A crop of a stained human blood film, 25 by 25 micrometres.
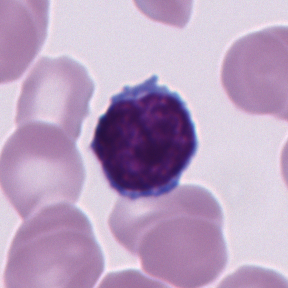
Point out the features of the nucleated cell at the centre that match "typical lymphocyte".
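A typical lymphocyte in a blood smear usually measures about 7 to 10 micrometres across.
This one comes to about 10 micrometres, so it sits at the top of that range but still inside it.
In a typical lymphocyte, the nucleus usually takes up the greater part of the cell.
Here the nucleus is about 9 micrometres across and fills about 80% of the cell's area, which goes with that. The nucleus is roughly round and unlobed, and its chromatin is dense and dark purple, with coarse clumps separated by slightly paler patches. The outline is roughly round but slightly angular and uneven, and small ragged projections stick out from the upper edge.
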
